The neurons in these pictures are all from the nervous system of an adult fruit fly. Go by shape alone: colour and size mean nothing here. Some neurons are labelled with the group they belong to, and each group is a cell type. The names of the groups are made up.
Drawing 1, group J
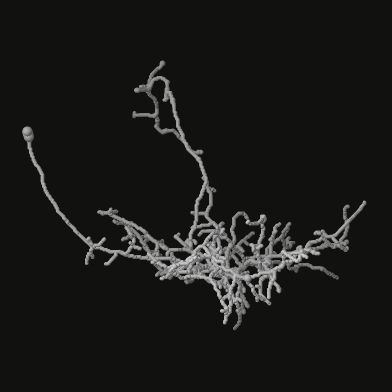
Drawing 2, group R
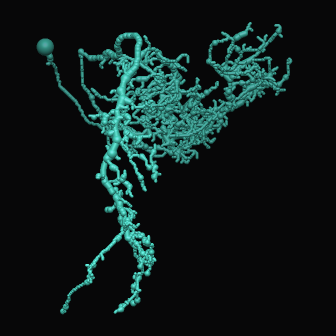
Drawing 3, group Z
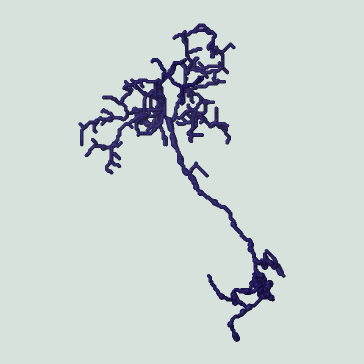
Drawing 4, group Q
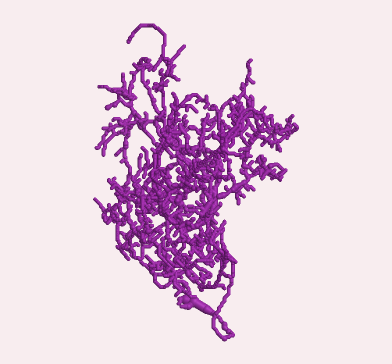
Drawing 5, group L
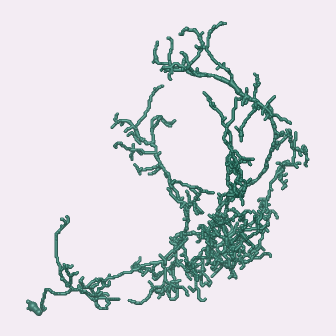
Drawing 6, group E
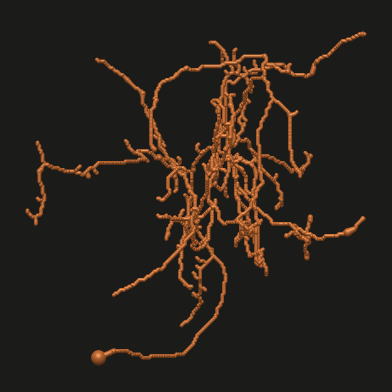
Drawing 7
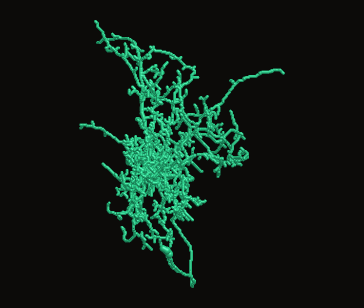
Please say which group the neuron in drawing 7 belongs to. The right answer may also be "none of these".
group Q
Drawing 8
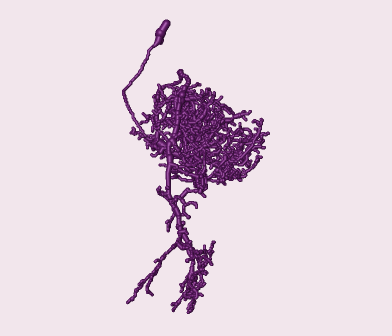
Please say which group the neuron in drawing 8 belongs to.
group R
